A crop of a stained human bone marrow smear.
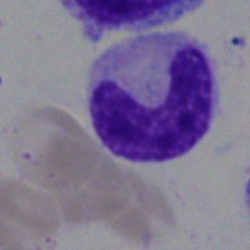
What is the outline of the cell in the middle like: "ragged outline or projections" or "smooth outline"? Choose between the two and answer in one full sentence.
The cell is bounded by a smooth edge without blebs or tags.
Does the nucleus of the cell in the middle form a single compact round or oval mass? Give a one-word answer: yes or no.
No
